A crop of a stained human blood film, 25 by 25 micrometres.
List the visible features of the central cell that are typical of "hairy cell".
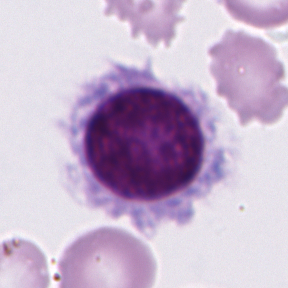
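For the hairy cell here, the fringe fits best: fine hair-like projections line its edge all the way around.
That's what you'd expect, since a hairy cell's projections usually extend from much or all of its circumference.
The cytoplasm is a pale greyish blue and forms a rim around the whole nucleus, which sits roughly in the centre and fills about 60% of the cell's area. Where it sits less neatly is the nucleus shape: it's round in outline, about 10 micrometres across.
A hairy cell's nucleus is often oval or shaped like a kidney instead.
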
